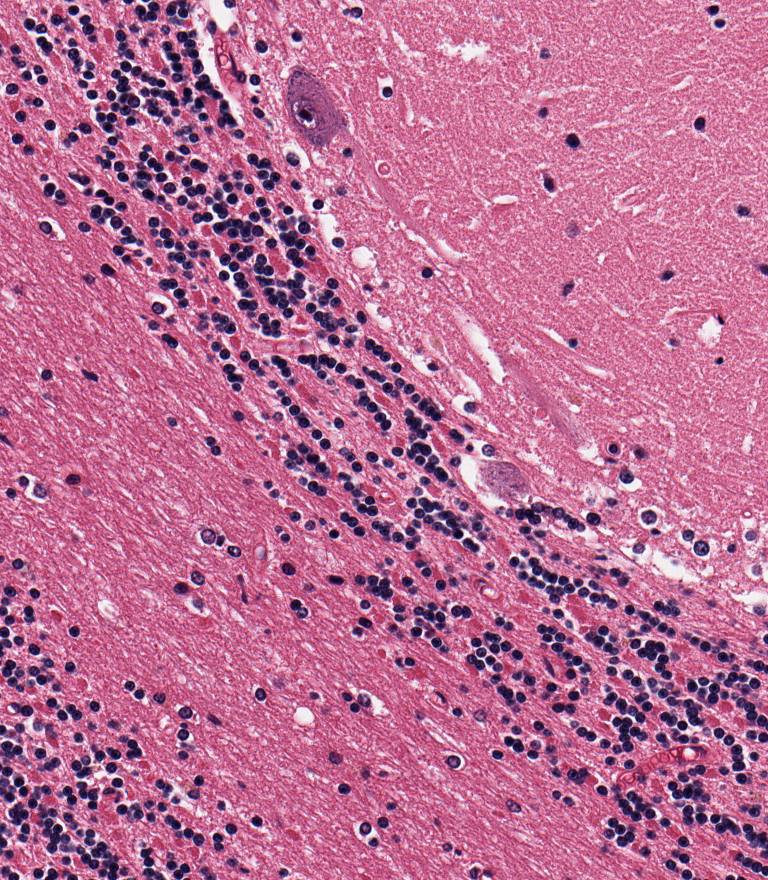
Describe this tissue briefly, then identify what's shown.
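Densely packed small, dark, round nuclei form a broad band from upper left to lower right; its cells show scant visible cytoplasm. Two large neurons with abundant purplish cytoplasm sit at its border with the pale upper right zone. This is cerebellum.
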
